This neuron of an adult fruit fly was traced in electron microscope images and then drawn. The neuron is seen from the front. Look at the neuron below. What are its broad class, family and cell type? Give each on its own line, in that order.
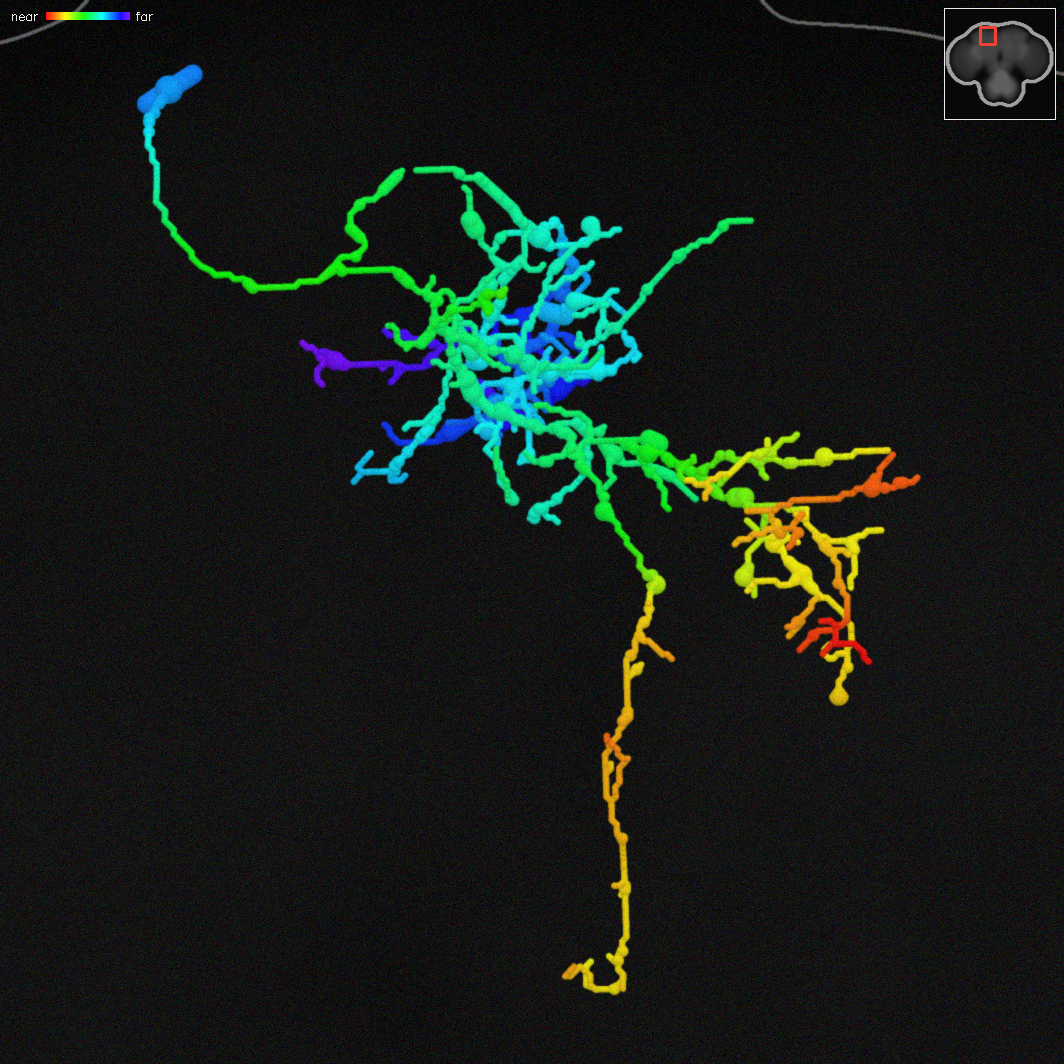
central-brain intrinsic neuron
hemilineage VLPd&p1_dorsal
SIP015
